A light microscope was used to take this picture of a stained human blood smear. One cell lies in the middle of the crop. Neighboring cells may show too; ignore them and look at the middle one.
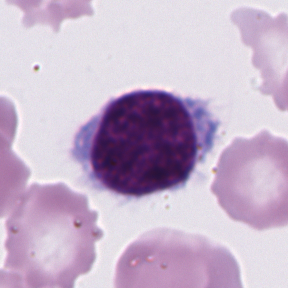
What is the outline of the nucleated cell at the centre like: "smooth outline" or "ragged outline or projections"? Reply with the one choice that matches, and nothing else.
Ragged outline or projections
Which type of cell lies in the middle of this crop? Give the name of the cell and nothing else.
hairy cell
